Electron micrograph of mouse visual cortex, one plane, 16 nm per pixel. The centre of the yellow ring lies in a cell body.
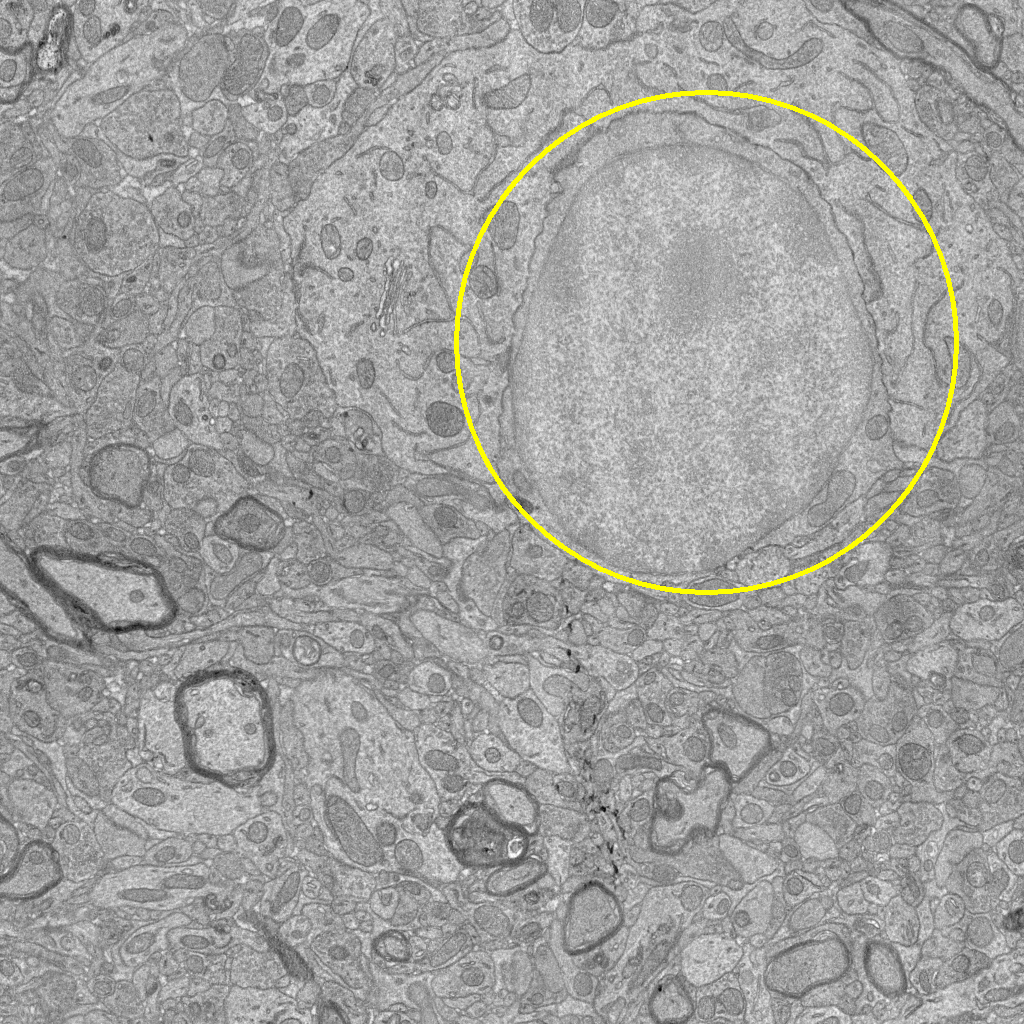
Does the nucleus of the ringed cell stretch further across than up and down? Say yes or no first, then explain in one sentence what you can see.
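No. The whole nucleus shows in the picture as a smooth oval that is taller than it is wide.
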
